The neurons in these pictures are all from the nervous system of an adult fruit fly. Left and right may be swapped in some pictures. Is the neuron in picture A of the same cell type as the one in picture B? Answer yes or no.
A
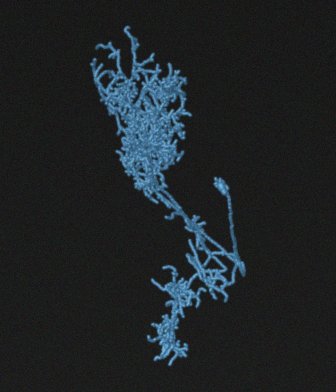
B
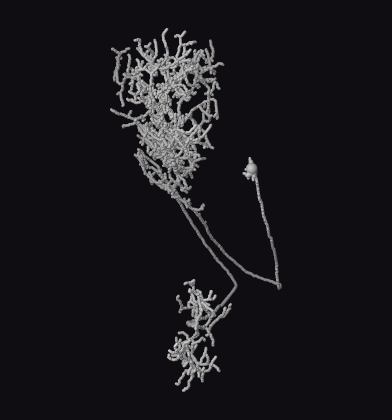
yes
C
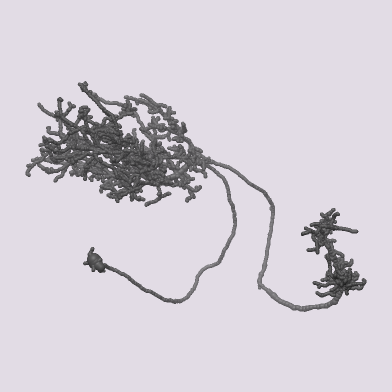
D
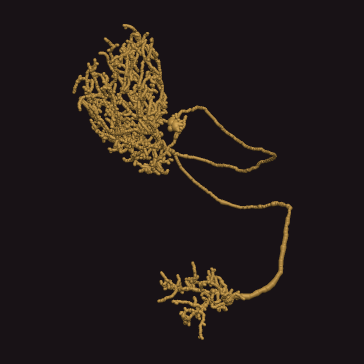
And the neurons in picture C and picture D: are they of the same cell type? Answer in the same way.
yes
